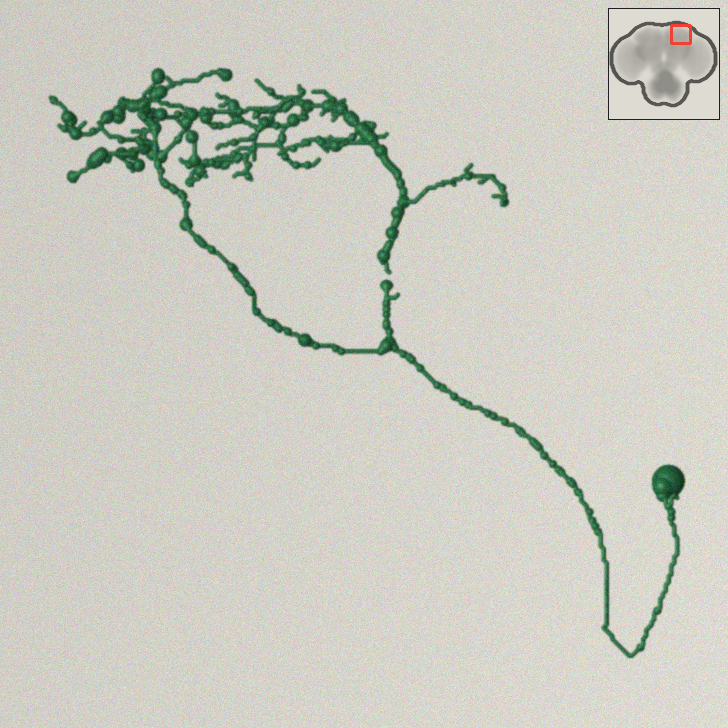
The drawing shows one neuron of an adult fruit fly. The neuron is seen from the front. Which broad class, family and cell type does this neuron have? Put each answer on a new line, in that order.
central-brain intrinsic neuron
hemilineage SLPal3_and_SLPal4_dorsal
CB3005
